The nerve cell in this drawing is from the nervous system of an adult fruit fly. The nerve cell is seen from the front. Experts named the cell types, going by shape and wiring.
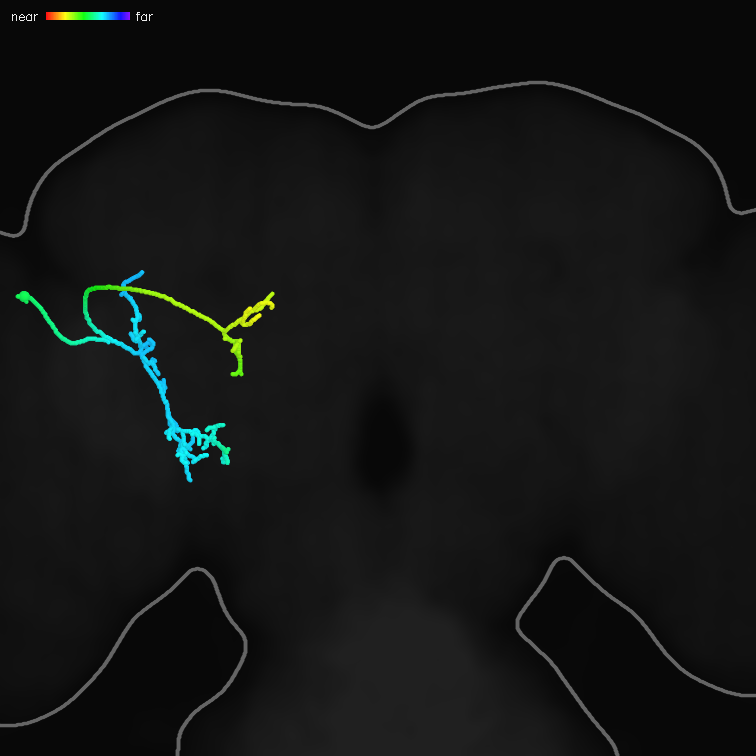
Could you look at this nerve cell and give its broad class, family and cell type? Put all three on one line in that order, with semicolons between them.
central-brain intrinsic neuron; hemilineage SLPa&l1_lateral; PLP039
